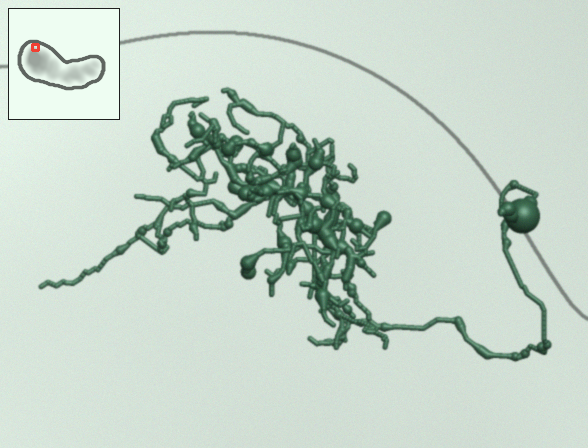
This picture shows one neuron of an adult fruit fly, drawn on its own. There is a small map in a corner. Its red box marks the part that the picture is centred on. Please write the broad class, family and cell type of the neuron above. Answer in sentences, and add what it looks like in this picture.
This is a central-brain intrinsic neuron. Its family is hemilineage SLPpm1. Its cell type is SLP300. The cell body is on the right of the picture. Dozens of branch ends can be seen.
